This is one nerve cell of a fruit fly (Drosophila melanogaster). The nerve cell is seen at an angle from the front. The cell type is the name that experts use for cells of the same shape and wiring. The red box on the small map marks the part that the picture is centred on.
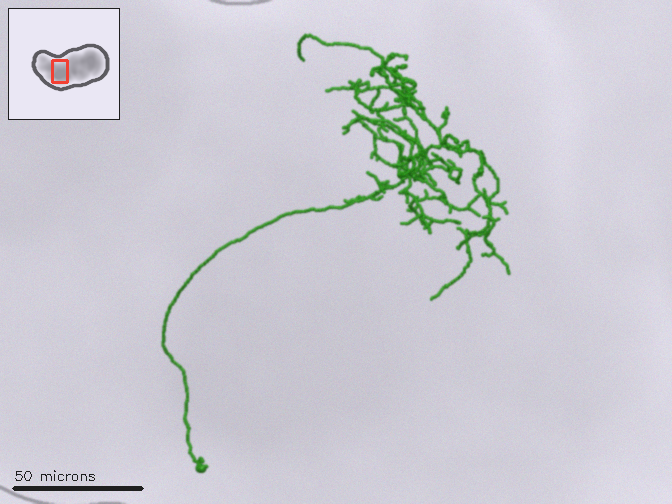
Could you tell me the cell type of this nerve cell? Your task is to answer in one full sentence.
By type, the nerve cell is IN06B074.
